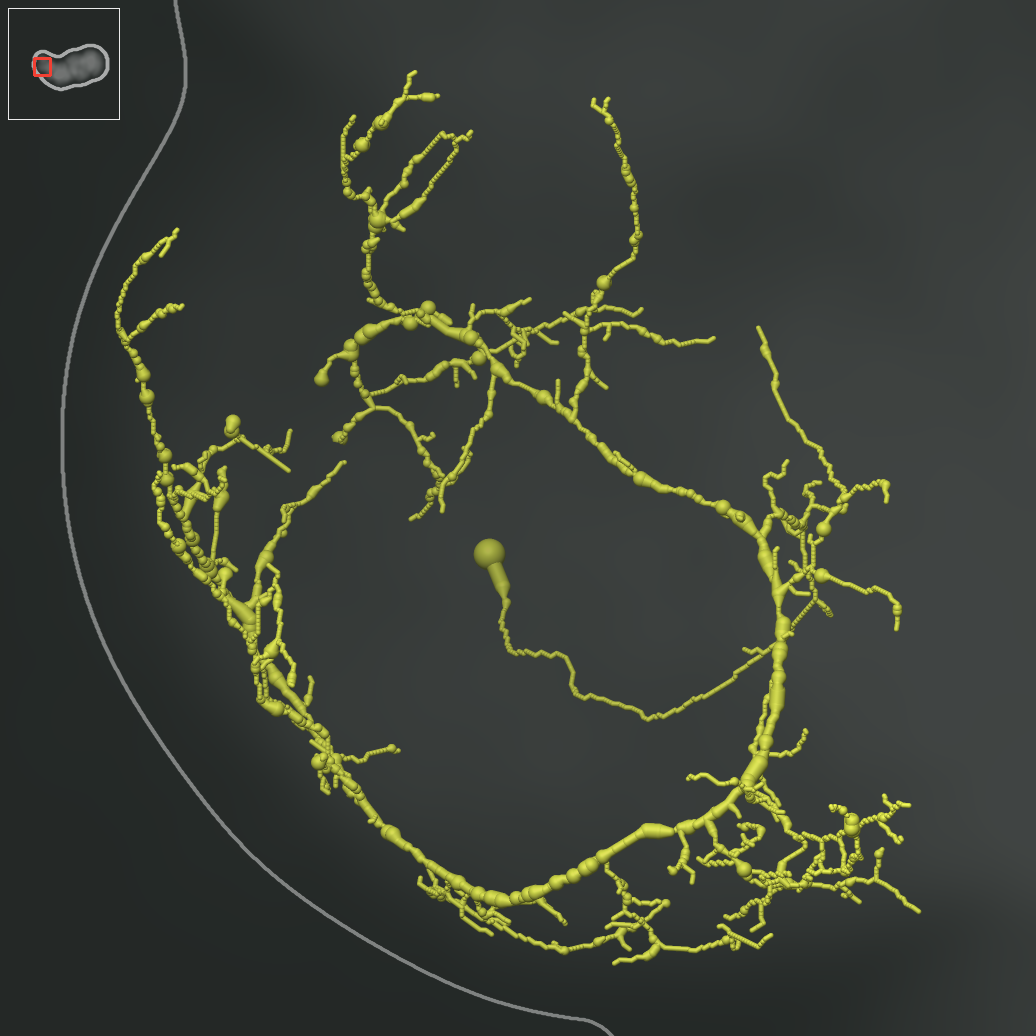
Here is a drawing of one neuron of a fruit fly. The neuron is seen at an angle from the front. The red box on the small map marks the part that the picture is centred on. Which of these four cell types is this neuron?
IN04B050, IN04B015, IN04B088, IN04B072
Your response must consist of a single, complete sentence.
By its cell type, the neuron is IN04B088.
